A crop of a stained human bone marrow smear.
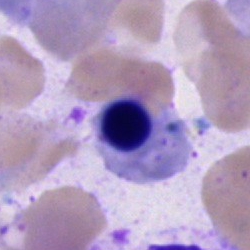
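Erythroblast, the cell in the middle of a stained human bone marrow smear. Nucleus off-centre toward upper left; chromatin dense, nearly black, almost no visible texture. Cytoplasm pale greyish blue, lying mostly below and right of the nucleus.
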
